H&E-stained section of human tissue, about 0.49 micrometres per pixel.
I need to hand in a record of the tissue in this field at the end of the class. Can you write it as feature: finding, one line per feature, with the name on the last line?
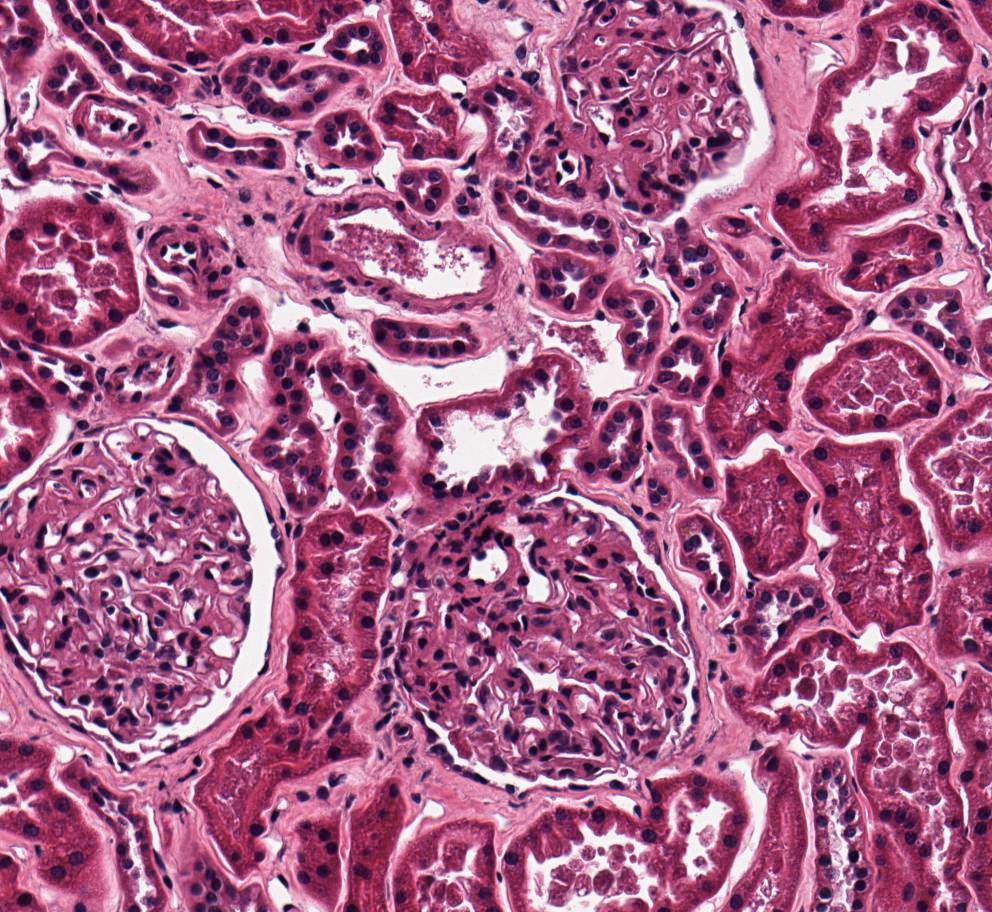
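Tubules: closely packed, cross and oblique section, around glomeruli
Many tubules: tall cells, deep pink granular cytoplasm, ragged fuzzy luminal borders
Smaller tubules, upper centre: cuboidal cells, closely set round dark nuclei, clean open lumens
Elongated tubule, upper centre: loose pink granular material in lumen
Name: renal cortex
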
